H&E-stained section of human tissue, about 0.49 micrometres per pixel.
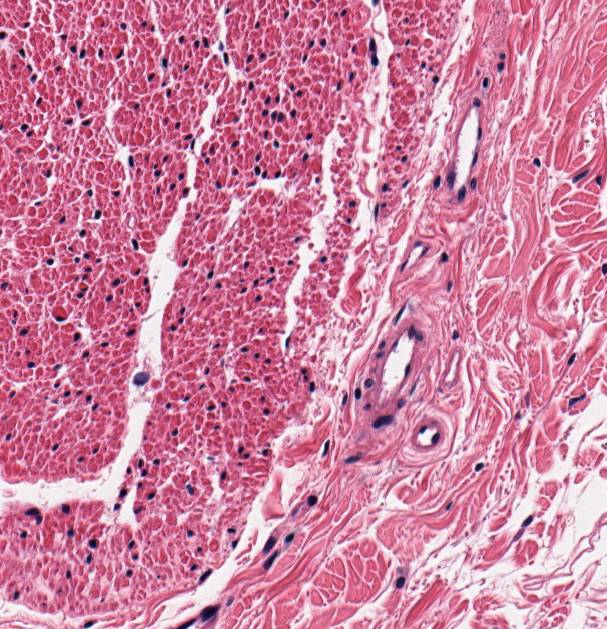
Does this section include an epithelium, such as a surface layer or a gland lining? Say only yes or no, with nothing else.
No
